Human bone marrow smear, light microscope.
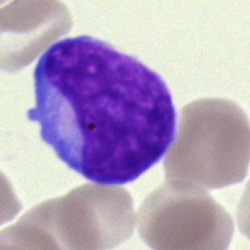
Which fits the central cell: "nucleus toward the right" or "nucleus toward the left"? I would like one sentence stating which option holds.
Its nucleus is located toward the right side of the cell.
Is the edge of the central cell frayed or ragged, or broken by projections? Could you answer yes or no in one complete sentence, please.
Yes, the edge of this particular cell is rough.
